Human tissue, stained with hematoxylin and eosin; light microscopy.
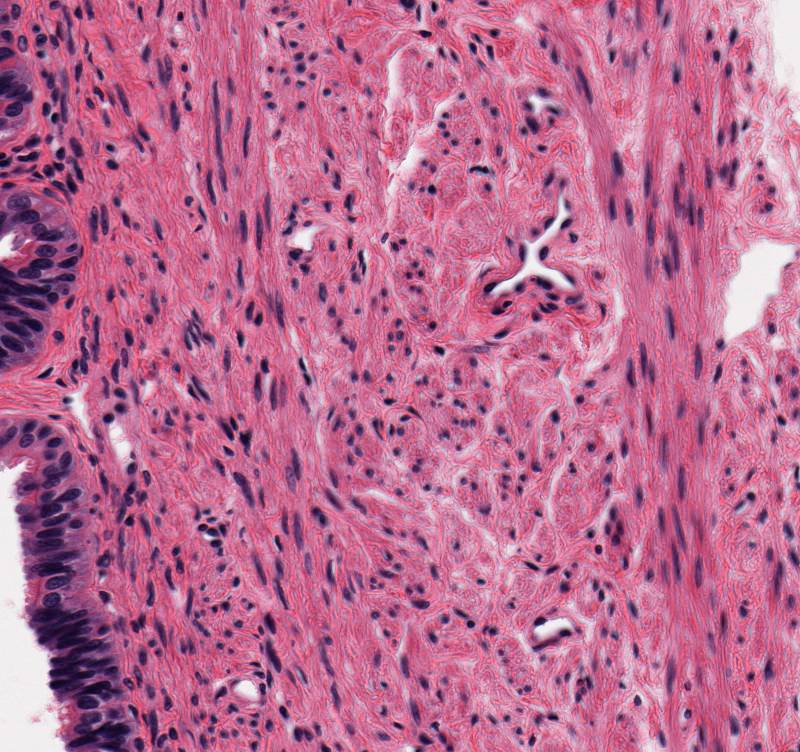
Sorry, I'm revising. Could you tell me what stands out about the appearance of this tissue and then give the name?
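Down the left edge runs an epithelial lining; everything else is dense pink stroma. That lining is tall columnar cells with crowded, elongated dark purple nuclei at different heights, so it looks pseudostratified. In the stroma, the cells have elongated, spindle-shaped dark nuclei set in pink fibrillary tissue. So this is fallopian tube.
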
